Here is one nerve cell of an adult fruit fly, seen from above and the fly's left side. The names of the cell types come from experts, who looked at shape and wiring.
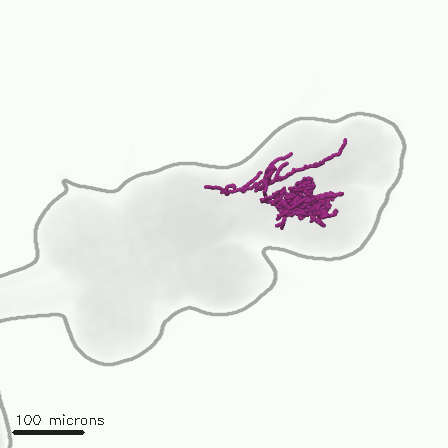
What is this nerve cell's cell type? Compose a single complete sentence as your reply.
This nerve cell represents the cell type INXXX121.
